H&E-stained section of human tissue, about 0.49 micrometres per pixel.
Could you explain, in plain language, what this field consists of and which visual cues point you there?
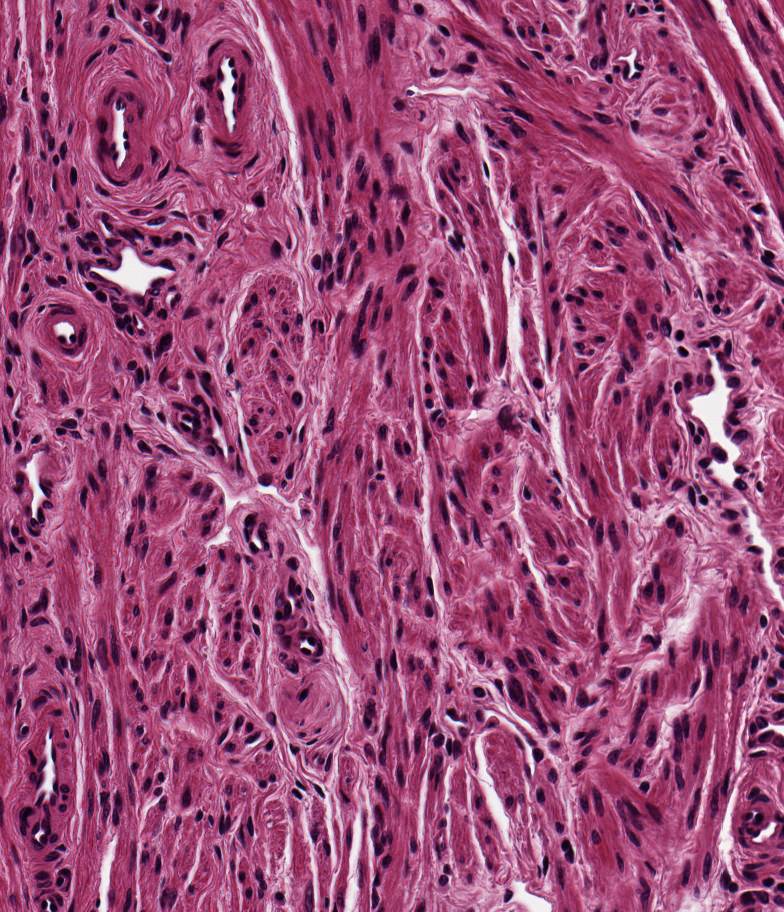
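It's smooth muscle throughout: interlacing bundles in differing directions, with elongated, blunt-ended, cigar-shaped nuclei in pink fibrillar cytoplasm.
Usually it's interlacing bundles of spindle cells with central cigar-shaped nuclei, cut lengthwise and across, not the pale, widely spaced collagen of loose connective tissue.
Left of centre and lower centre, cross-cut bundles show rounded nuclei; thin, paler pink connective tissue strands part them.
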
